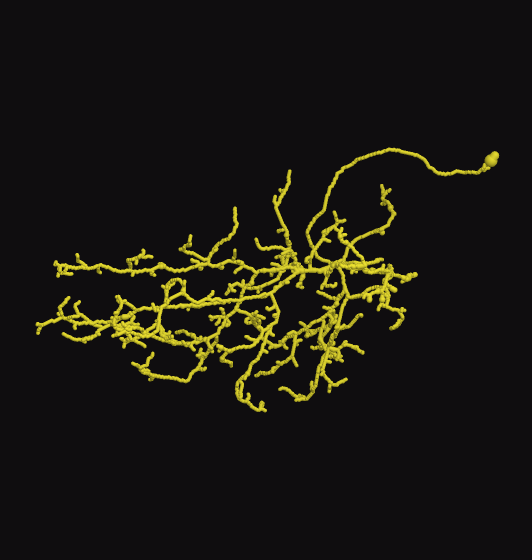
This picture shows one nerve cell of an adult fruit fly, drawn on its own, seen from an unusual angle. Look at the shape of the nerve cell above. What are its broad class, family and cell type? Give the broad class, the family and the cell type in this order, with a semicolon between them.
nerve-cord intrinsic neuron; hemilineage 20A.22A; IN20A.22A039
